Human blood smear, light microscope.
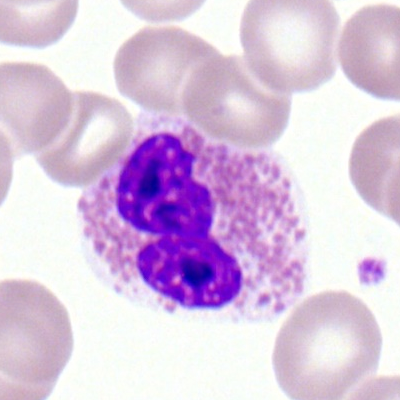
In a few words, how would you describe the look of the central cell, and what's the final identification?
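You've got a roughly round outline here, with the nucleus lying toward the left side of the cell. Its chromatin is dark purple and coarsely clumped, and the granules are round and fairly even in size. That's an eosinophil.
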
